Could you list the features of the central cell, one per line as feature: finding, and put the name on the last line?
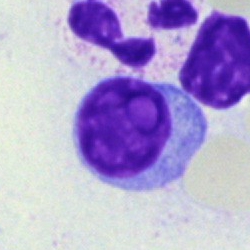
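Nucleolus: one, large and round, upper right of the nucleus
Cytoplasm: no visible granules
Neighbour above: lobed nucleus, pink-granulated cytoplasm
Name: lymphocyte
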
